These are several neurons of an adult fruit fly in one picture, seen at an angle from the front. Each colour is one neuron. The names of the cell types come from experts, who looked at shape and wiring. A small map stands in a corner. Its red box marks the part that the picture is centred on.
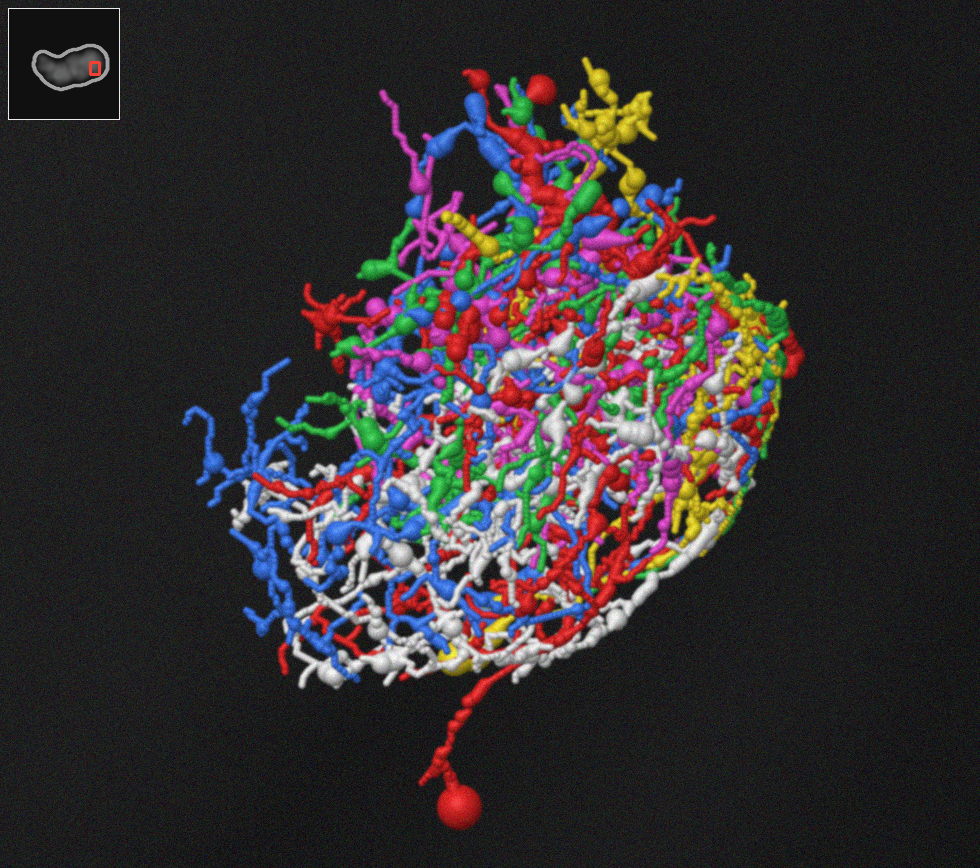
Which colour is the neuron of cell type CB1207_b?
green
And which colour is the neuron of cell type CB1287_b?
magenta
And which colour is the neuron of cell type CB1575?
blue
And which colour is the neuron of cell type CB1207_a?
yellow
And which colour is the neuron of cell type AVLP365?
red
